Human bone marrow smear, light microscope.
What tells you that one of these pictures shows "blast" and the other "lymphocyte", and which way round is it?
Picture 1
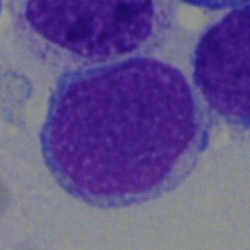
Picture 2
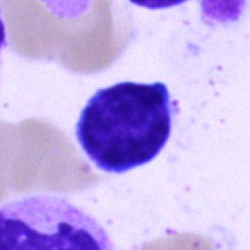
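Picture 1 shows a blast, and picture 2 shows a lymphocyte.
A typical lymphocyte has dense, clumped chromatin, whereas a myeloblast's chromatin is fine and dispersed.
Accordingly, the blast's chromatin is finely granular and evenly spread across the nucleus, while the lymphocyte's is dense and dark purple with a coarse, mottled texture. The blast has a narrow rim of blue cytoplasm, deepest at the cell's outer edge, whereas in the lymphocyte almost no cytoplasm is visible, the dark nucleus filling nearly the whole cell. No granules are seen in the lymphocyte.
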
